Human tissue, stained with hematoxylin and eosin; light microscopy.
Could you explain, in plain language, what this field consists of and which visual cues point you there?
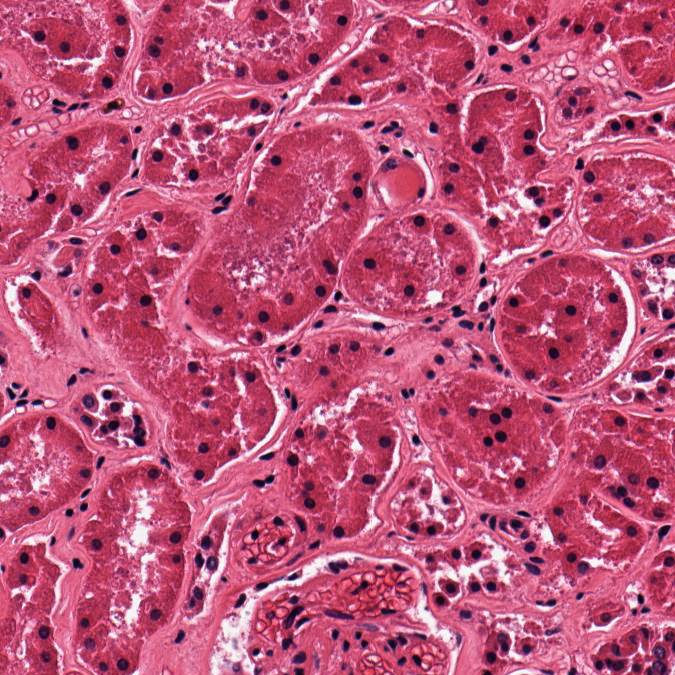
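The field is chiefly cortical labyrinth of the kidney. Round to oval tubule profiles, lined by single-layered cuboidal cells with abundant, granular, deeply eosinophilic cytoplasm, occupy most of it.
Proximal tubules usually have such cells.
At the bottom centre lies a rounded tuft of capillary loops packed with red blood cells. Such a tuft belongs to a renal corpuscle, which a medullary ray lacks.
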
